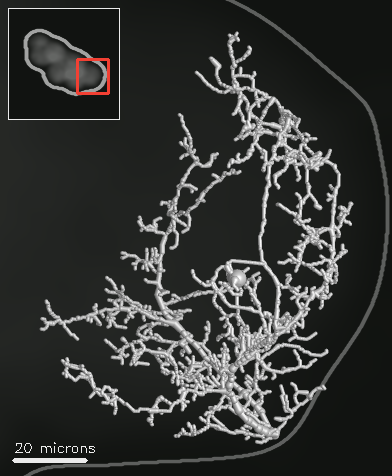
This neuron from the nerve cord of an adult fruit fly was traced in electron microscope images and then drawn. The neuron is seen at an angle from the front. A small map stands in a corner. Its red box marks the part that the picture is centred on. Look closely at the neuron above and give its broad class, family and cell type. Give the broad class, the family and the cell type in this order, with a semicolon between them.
nerve-cord intrinsic neuron; hemilineage 08A; IN08A010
